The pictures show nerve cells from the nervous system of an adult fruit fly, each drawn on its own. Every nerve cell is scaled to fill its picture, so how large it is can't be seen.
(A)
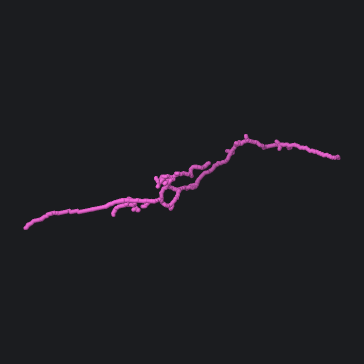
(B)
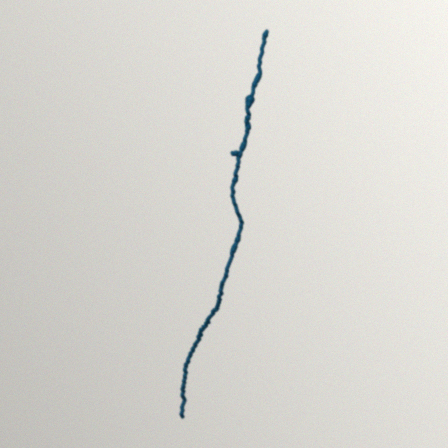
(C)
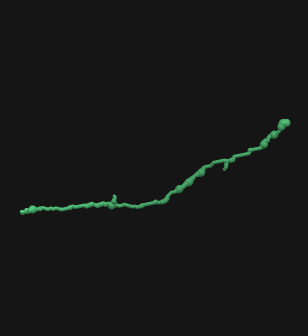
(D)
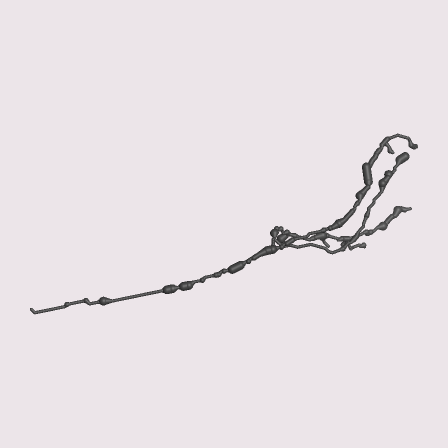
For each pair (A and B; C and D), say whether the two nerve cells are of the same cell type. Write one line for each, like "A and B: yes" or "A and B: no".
A and B: no
C and D: no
